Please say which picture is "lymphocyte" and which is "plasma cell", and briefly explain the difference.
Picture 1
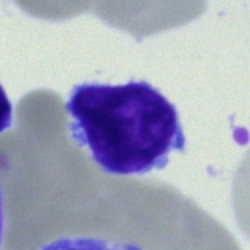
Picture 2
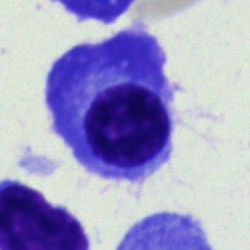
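The lymphocyte is in picture 1 and the plasma cell in picture 2. In picture 1 the nucleus fills almost the whole cell.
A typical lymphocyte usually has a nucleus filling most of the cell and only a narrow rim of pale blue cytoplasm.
Picture 2, by contrast, has abundant cytoplasm stained blue, with a paler zone beside the nucleus on its upper-left side.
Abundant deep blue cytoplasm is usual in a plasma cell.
The outlines differ as well: the lymphocyte is irregular and angular, with small ragged pale-blue blebs at its left and right margins, while the plasma cell has a ragged, bumpy edge and fine thread-like projections on its right side. Both have dark chromatin: in picture 1 it is deep purple and dense, with only faint lighter patches, and in picture 2 it is dark purple and densely clumped.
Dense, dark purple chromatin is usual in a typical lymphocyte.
Neither cell shows distinct granules in its cytoplasm.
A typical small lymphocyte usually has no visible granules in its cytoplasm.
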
